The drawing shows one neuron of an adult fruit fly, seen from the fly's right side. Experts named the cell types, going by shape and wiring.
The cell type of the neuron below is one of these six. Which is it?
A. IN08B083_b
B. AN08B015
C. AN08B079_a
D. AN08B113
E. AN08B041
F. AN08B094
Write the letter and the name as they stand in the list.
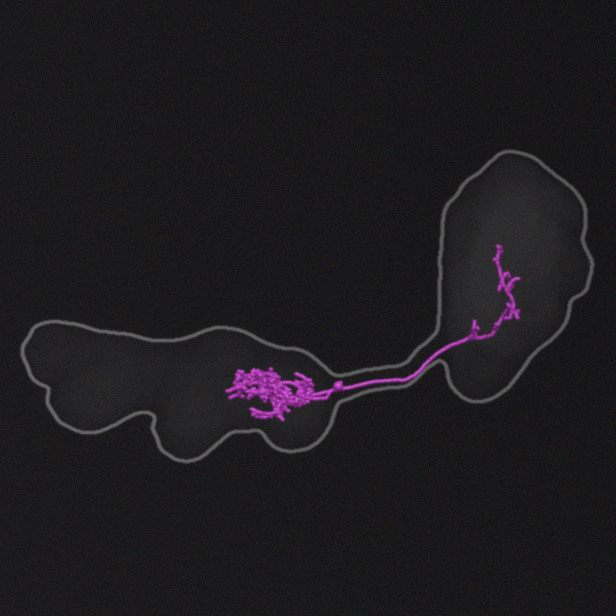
E. AN08B041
